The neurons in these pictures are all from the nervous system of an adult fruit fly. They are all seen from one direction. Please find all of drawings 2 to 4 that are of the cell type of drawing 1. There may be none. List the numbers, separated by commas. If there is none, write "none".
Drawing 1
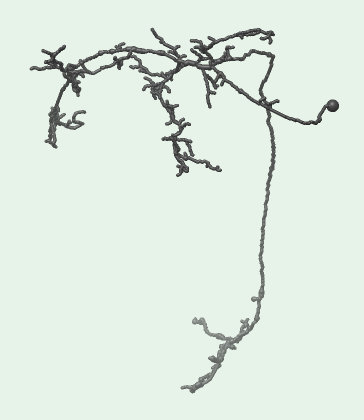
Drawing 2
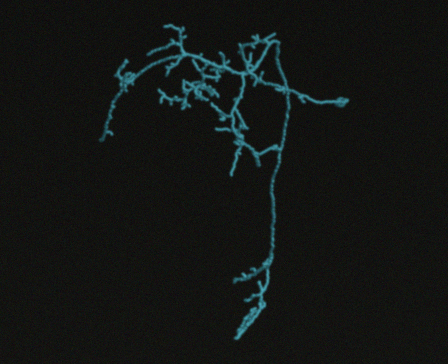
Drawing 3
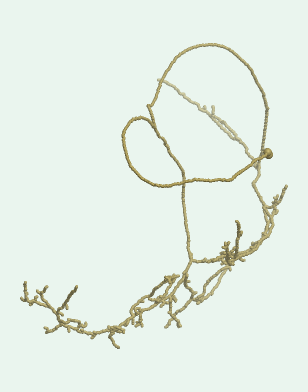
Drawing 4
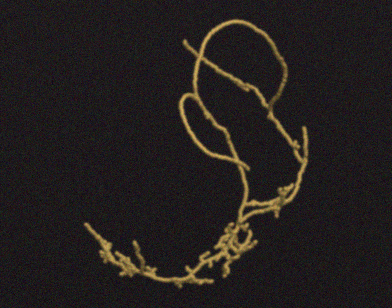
2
